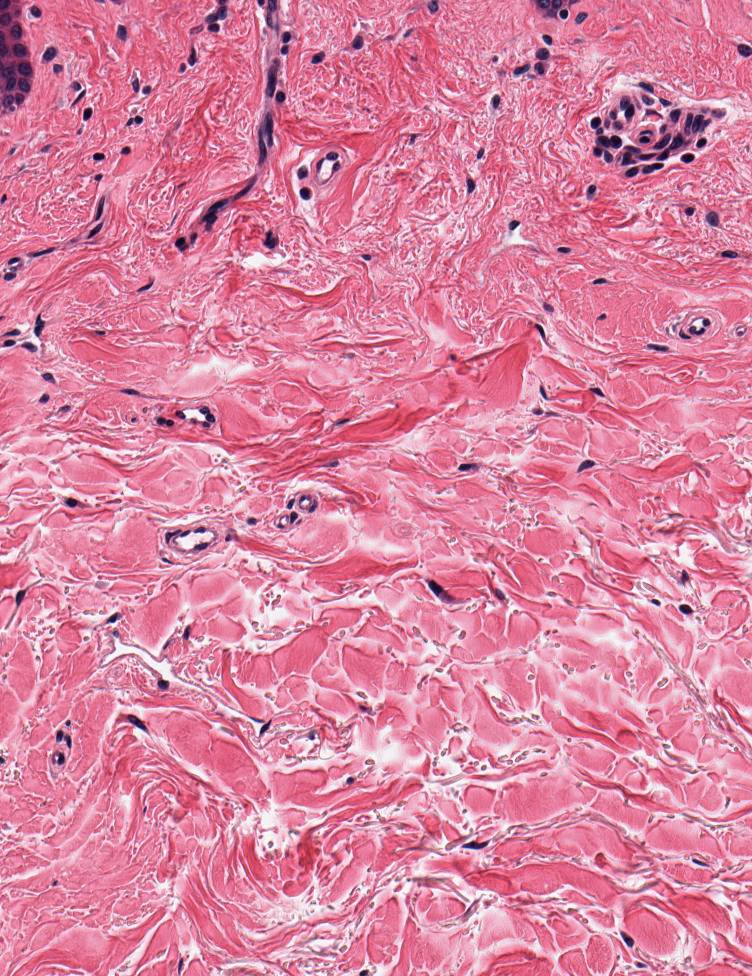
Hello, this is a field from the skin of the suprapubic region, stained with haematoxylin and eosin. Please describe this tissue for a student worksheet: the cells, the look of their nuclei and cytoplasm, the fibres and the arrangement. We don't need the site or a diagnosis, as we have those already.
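Almost the whole field, as I see it, is densely packed, strongly eosinophilic collagen bundles. Between them I find only sparse nuclei, small, dark and spindle-shaped. Near the top right there's a small compact cluster of crowded dark nuclei. And in the extreme top left corner, just the edge of something densely basophilic and closely packed with cells.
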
